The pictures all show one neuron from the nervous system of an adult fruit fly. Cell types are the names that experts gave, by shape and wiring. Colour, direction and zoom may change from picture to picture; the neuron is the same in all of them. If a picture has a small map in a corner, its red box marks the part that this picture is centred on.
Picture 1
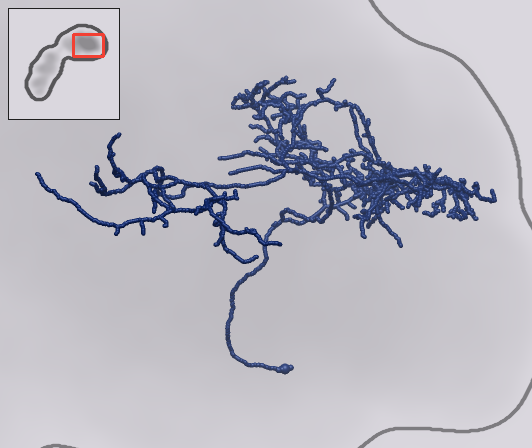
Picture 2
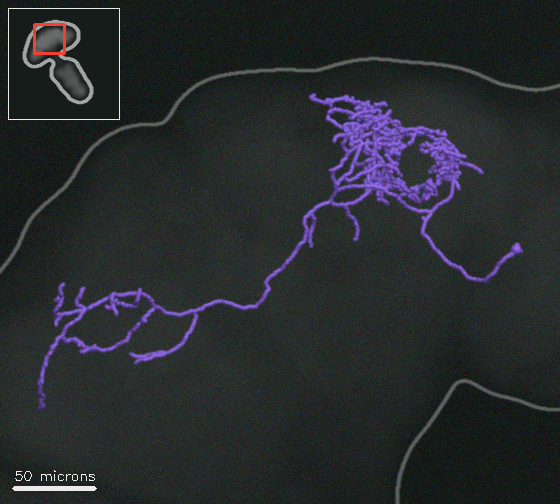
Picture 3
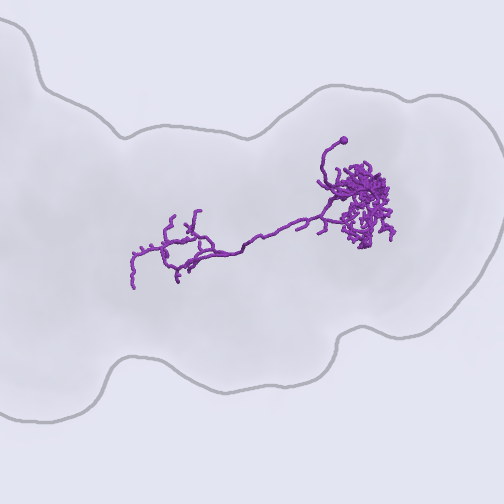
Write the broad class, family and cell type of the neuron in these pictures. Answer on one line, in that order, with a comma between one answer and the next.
central-brain intrinsic neuron, hemilineage DL2_ventral, AVLP567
